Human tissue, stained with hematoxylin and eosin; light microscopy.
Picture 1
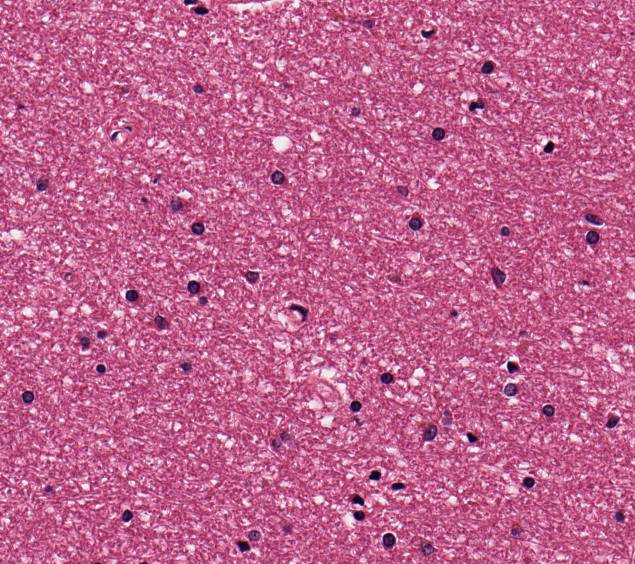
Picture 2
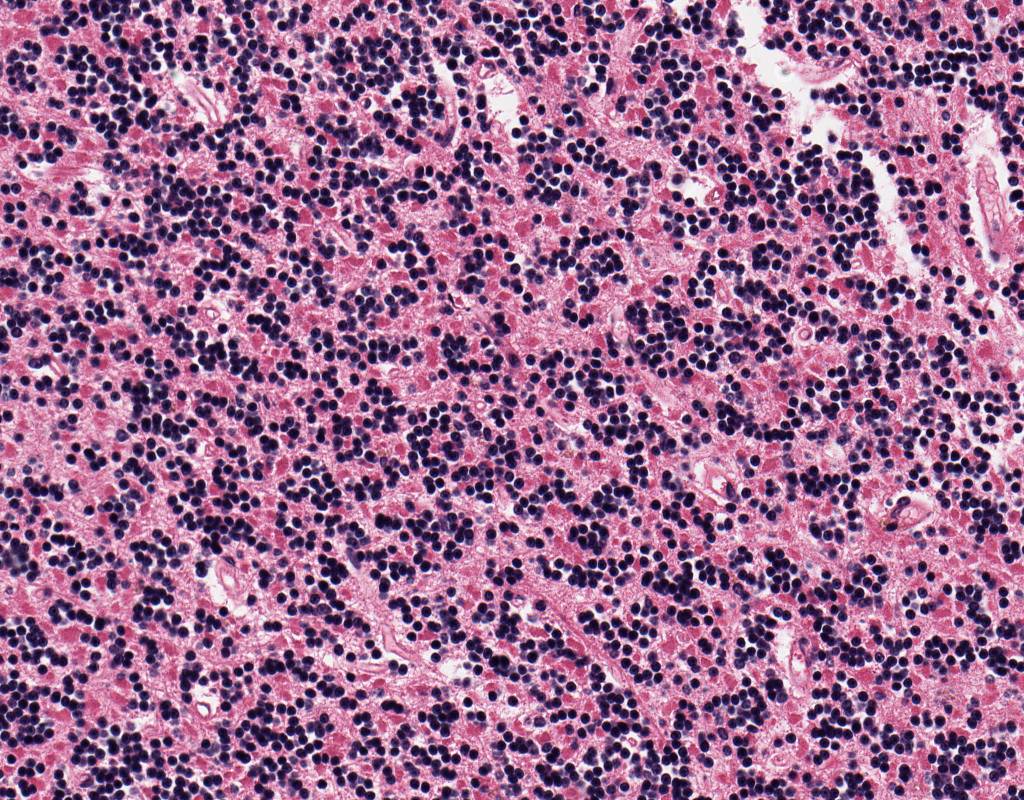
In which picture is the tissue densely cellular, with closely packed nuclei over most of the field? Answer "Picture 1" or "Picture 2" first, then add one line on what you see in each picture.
Picture 2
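Picture 1: The nuclei are sparse, with wide areas of matrix between them.
Picture 2: Small round dark nuclei are densely packed across the whole field without forming follicles, layers or other organised units.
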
